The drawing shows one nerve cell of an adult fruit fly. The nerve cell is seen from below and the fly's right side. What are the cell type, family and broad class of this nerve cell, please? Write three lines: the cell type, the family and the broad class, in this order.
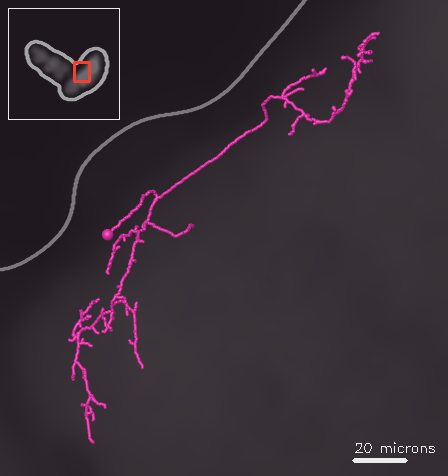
CB1997
hemilineage DM6_posterior
central-brain intrinsic neuron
